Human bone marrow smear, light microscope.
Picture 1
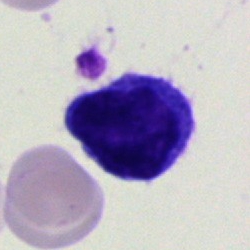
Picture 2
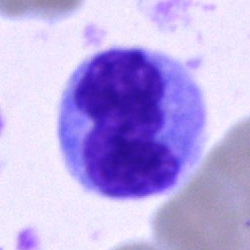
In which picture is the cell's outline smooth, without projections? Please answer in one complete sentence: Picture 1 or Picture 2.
The smooth outline belongs to the cell in picture 2.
